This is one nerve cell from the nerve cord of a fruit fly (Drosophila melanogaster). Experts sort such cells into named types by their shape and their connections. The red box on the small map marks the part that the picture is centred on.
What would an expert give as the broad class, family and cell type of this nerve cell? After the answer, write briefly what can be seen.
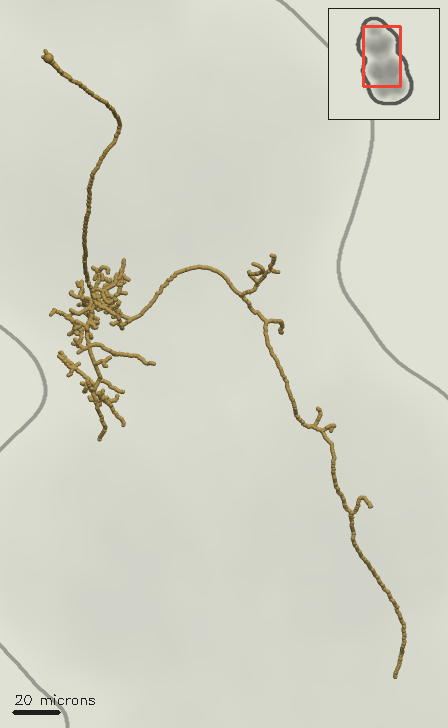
This is a nerve-cord intrinsic neuron. The family is hemilineage 06A. Its cell type is IN06A071. From top to bottom in the picture it spans about 300 microns. The picture shows dozens of branch ends.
